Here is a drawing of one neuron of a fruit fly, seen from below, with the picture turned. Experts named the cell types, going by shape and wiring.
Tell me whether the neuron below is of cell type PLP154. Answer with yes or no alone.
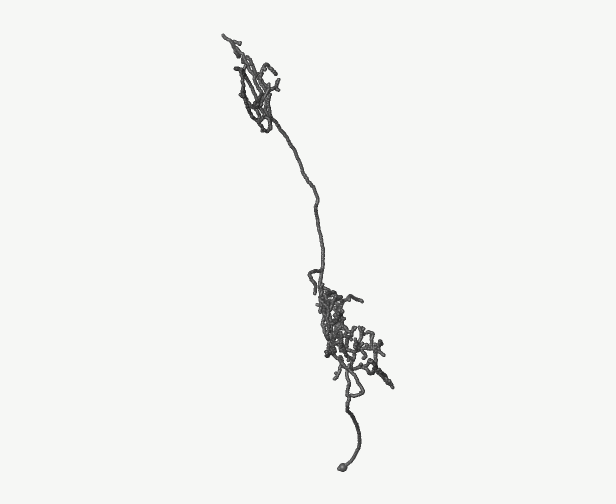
yes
